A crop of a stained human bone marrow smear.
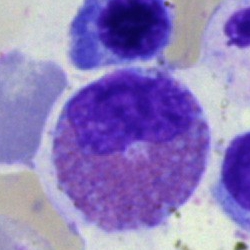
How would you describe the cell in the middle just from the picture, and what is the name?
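The nucleus occupies the upper half of the cell, and its lower border shows a small indentation near the middle. Its chromatin is dark purple and somewhat clumped. Cytoplasm is abundant, taking up about half of the cell. This is an eosinophil.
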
